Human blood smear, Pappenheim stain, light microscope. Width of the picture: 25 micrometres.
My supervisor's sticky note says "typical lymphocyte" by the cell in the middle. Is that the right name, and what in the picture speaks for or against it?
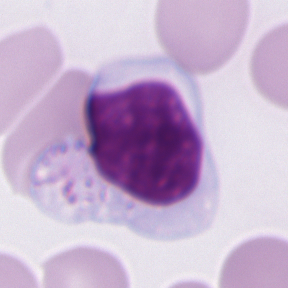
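No: this cell is a large granular lymphocyte, not a typical lymphocyte. The deciding item is in the cytoplasm: at the lower left it holds a few small dark purple dots.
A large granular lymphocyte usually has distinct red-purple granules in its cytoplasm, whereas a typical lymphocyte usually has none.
These dots therefore count for large granular lymphocyte and against typical lymphocyte. The other items are simply recorded: dark purple chromatin, very pale greyish blue cytoplasm, an oval nucleus, an irregular rather than round outline, and a red cell touching the left side.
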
